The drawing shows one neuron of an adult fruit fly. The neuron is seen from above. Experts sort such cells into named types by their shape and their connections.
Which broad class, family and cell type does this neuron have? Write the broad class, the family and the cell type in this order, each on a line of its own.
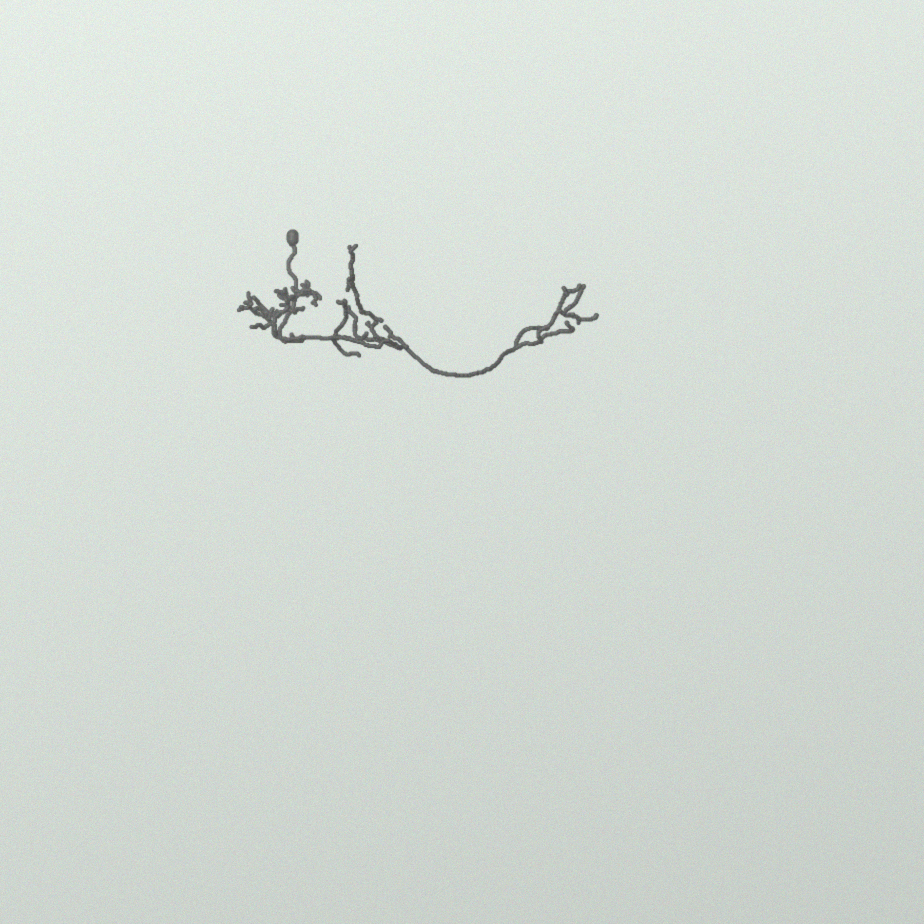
central-brain intrinsic neuron
hemilineage ALv2
v2LN42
